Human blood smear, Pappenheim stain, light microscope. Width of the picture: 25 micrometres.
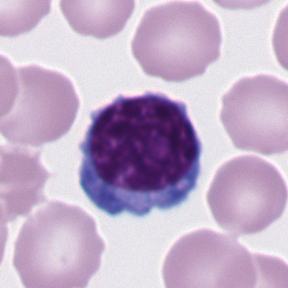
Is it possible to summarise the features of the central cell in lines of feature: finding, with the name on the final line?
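Edge: roughly round, small irregular bumps along it
Nucleus: round, and I see no indentation or lobes
Chromatin: dark purple clumps, paler streaks between them
Cytoplasm: stained blue
Name: typical lymphocyte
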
